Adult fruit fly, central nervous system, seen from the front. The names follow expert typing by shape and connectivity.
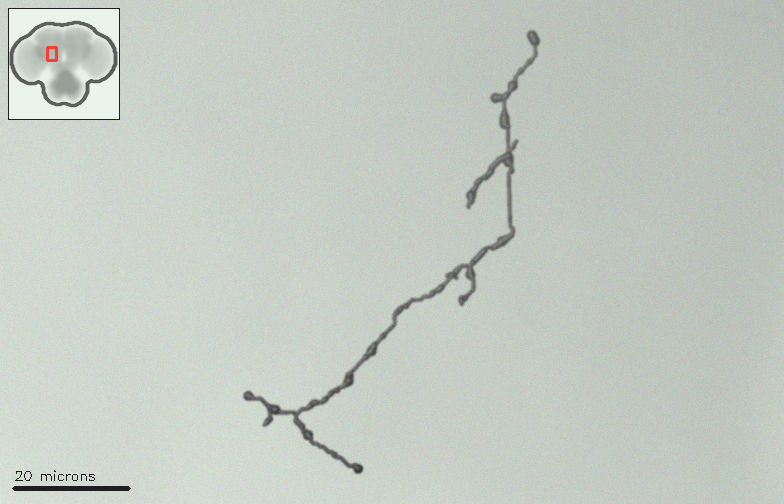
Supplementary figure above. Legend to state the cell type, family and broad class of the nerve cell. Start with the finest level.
CB2956; hemilineage DM4_ventral; central-brain intrinsic neuron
